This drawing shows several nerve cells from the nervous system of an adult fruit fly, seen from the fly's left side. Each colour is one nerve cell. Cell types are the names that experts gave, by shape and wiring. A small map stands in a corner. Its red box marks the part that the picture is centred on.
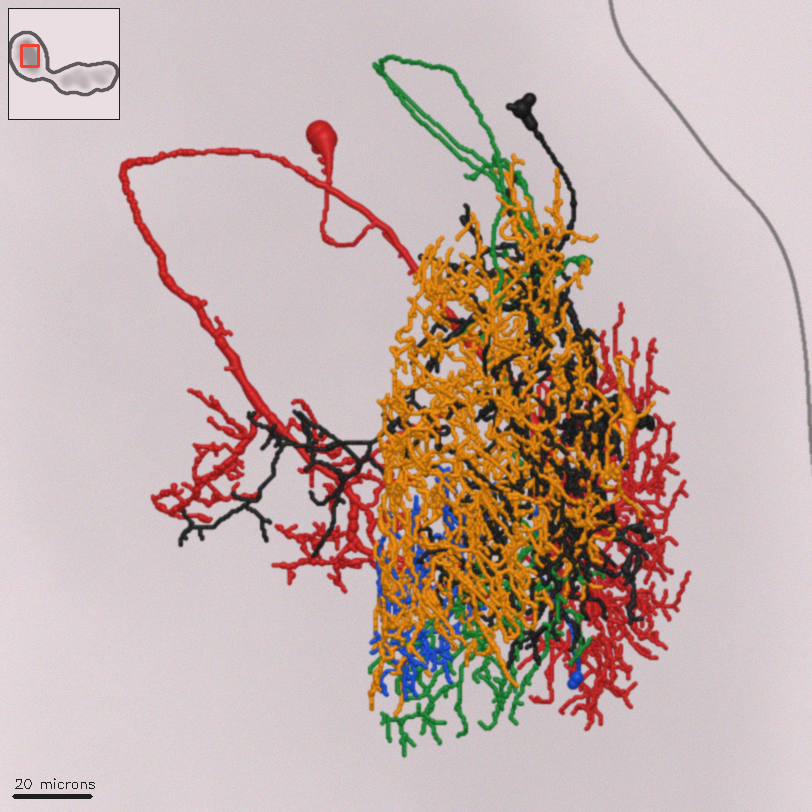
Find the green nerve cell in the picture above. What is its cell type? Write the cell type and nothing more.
LC36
